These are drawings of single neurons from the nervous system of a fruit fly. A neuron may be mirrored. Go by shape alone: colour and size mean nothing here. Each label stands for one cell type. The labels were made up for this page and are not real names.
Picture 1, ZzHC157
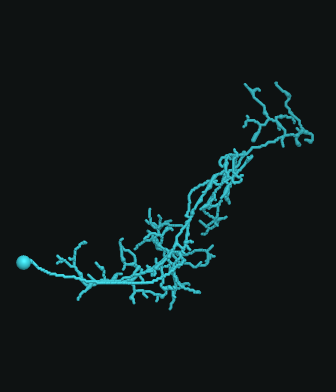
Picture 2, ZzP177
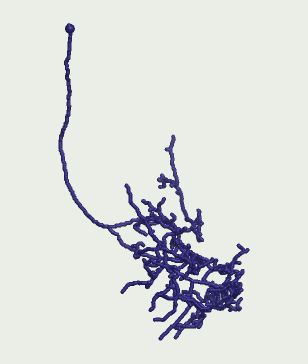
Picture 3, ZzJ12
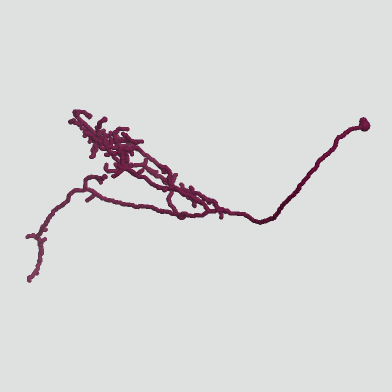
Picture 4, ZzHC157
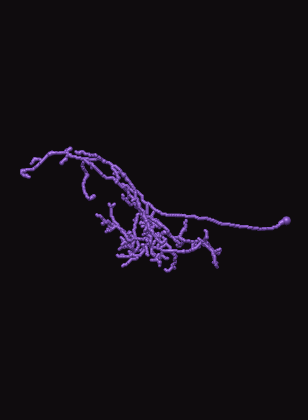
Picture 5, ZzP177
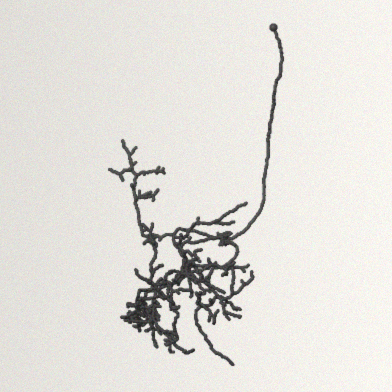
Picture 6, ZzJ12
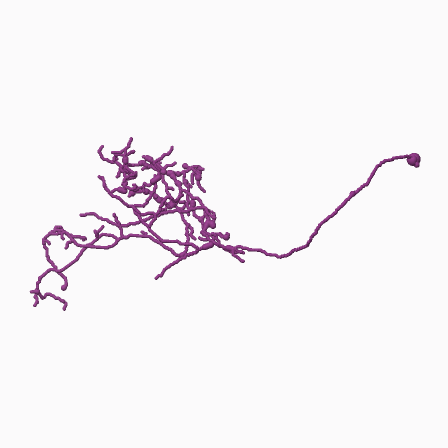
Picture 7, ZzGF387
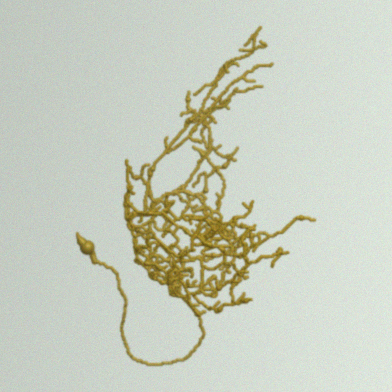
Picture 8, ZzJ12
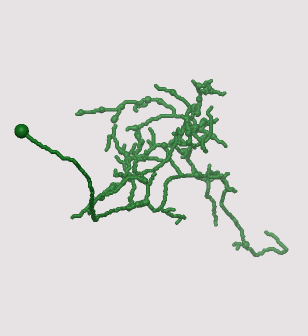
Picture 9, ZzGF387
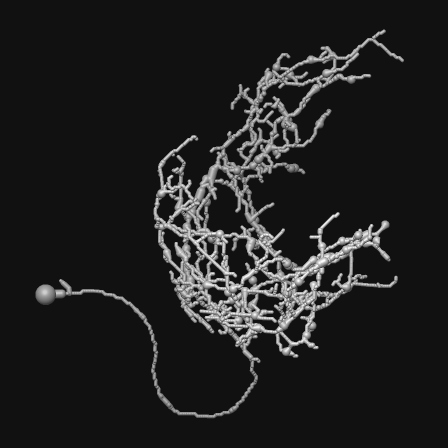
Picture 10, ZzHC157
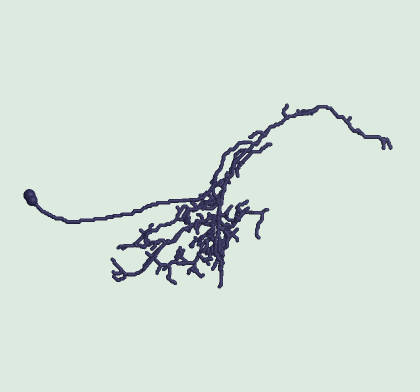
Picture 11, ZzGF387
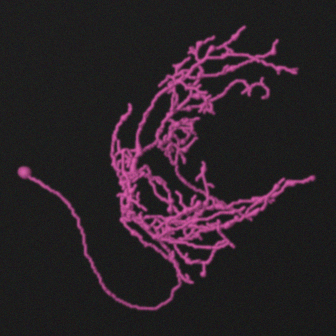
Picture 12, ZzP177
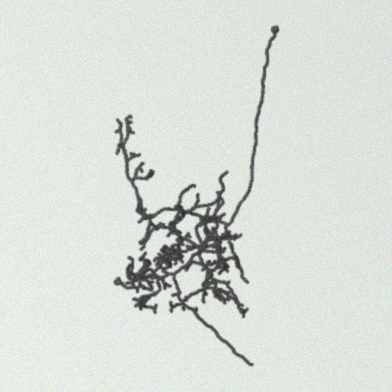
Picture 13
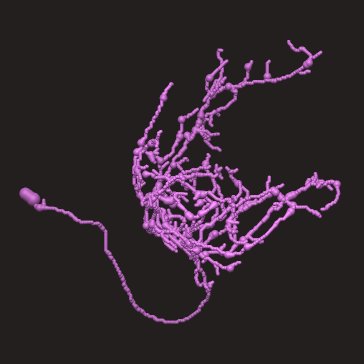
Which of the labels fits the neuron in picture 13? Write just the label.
ZzGF387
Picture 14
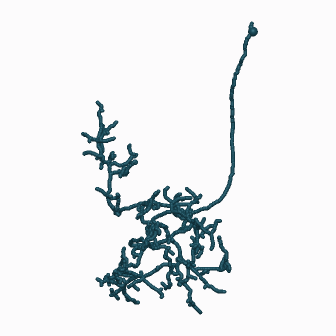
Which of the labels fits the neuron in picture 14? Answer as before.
ZzP177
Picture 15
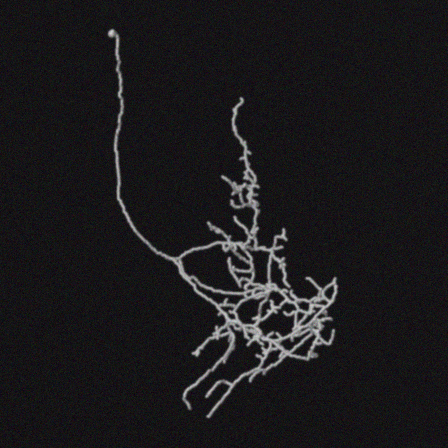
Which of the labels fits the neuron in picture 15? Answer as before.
ZzP177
